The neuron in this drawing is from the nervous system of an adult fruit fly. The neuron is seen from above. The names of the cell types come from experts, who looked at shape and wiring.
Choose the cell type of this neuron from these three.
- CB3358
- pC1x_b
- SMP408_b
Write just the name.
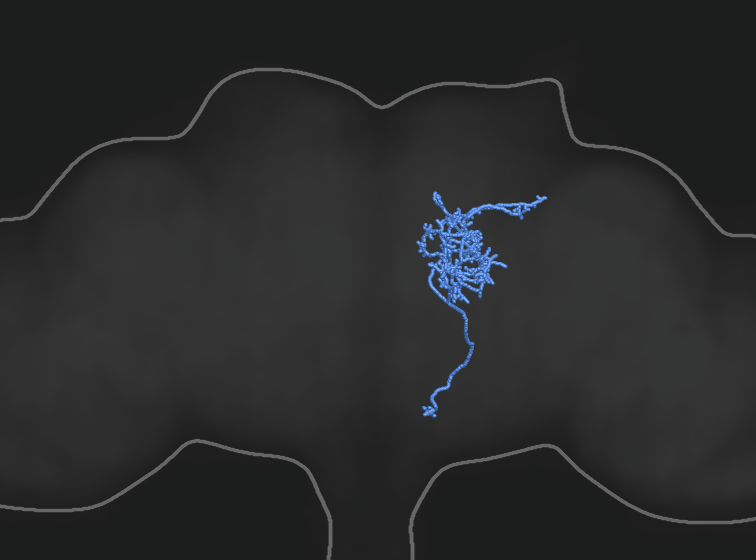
SMP408_b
